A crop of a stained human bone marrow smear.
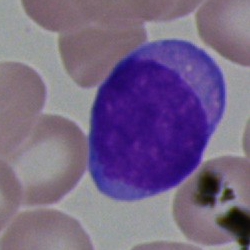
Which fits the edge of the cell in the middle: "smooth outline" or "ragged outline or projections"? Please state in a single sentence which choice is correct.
No projections, blebs or ragged parts break the cell's outline.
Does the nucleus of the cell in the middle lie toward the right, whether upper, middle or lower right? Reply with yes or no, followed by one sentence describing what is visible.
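No. The cytoplasm is widest at the upper right of the nucleus.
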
